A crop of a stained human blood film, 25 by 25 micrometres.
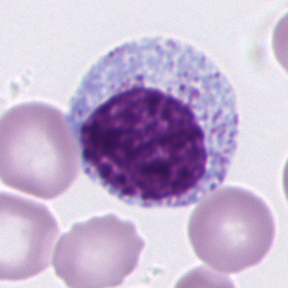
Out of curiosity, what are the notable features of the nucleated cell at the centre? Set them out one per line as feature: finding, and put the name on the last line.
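Outline: round.
Nucleus: a single oval mass, no lobes.
Cytoplasm: rim widest above and to the right of the nucleus.
Granules: fine and purple, scattered right through.
Name: so, a myelocyte.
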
